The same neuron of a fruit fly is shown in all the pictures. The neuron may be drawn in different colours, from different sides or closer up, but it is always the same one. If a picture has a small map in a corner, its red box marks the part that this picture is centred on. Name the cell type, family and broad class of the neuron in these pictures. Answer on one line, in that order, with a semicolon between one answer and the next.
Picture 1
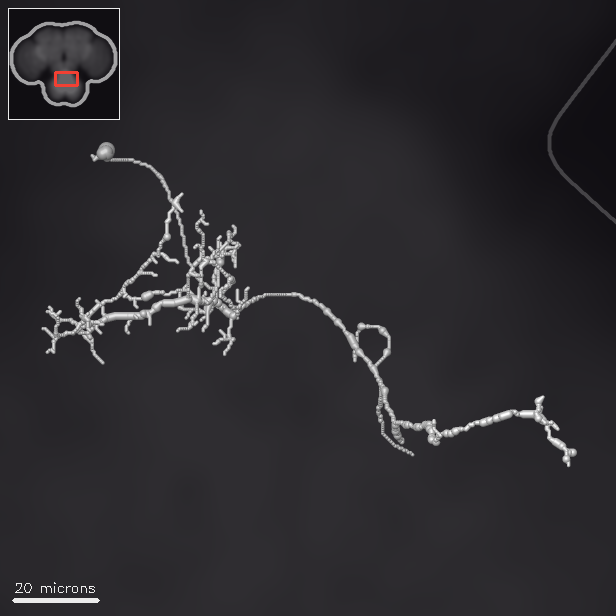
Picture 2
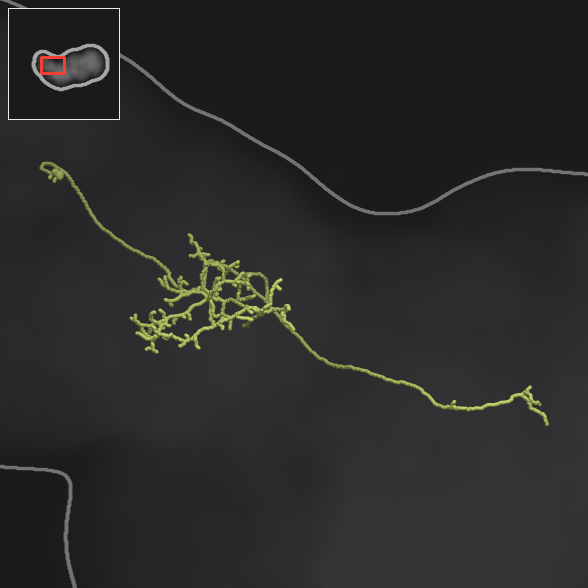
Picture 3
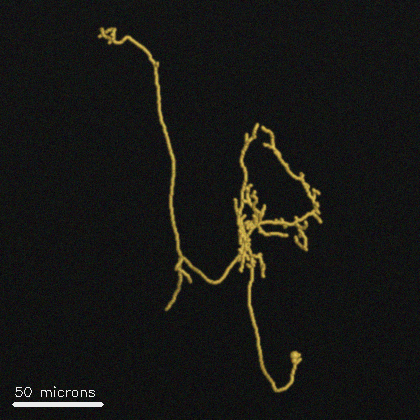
IN07B086; hemilineage 07B; nerve-cord intrinsic neuron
